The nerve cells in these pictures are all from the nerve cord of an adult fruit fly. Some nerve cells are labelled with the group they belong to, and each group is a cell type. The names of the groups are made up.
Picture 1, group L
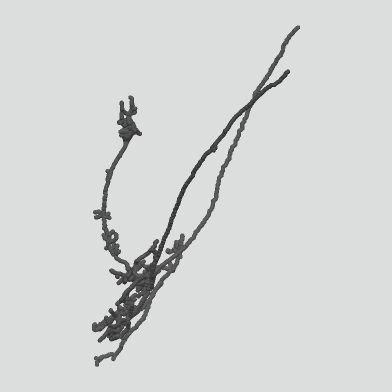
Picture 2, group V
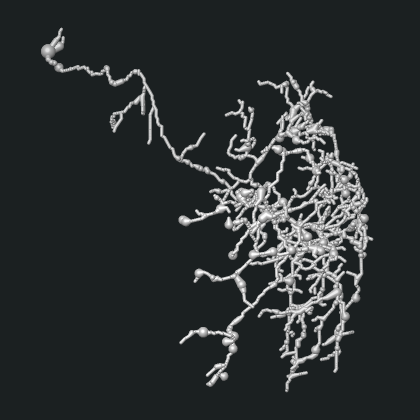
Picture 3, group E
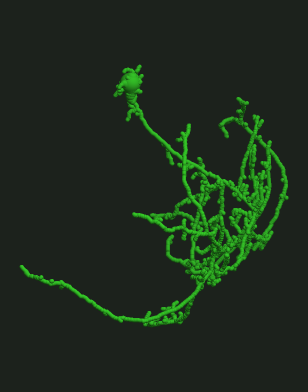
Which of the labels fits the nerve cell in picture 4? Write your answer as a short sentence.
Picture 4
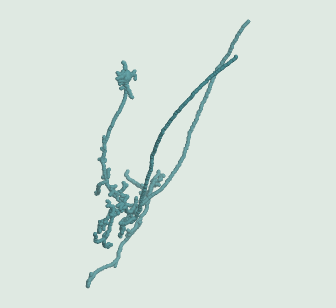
It belongs to group L.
